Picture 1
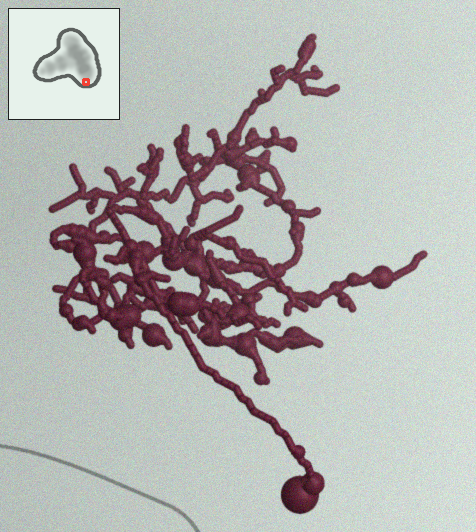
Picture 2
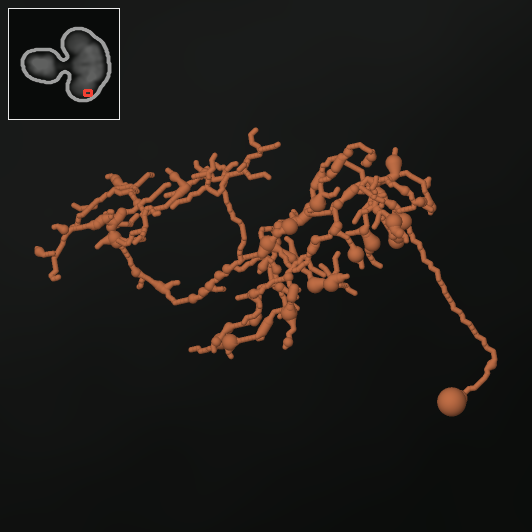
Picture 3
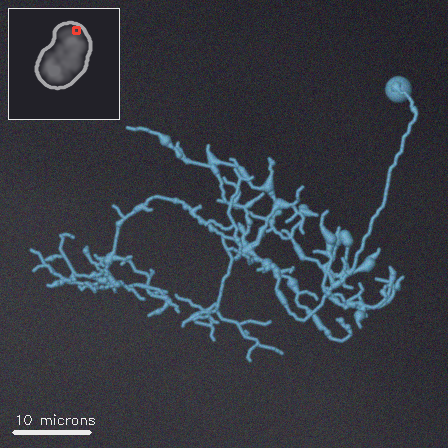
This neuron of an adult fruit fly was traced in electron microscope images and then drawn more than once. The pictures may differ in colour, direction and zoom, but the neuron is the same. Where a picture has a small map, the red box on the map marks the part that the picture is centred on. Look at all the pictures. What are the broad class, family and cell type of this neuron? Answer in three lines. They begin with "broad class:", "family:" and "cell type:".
broad class: optic-lobe intrinsic neuron
family: Mi
cell type: Mi16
